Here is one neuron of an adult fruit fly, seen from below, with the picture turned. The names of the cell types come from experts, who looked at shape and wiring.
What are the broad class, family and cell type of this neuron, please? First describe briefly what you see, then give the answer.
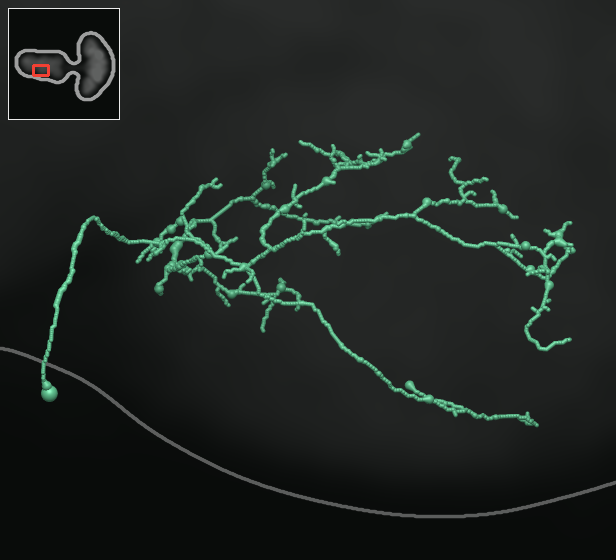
It lies in the nerve cord. The picture shows dozens of branch ends. It is a nerve-cord intrinsic neuron. Its family is hemilineage 20A.22A. The cell type is IN20A.22A087.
